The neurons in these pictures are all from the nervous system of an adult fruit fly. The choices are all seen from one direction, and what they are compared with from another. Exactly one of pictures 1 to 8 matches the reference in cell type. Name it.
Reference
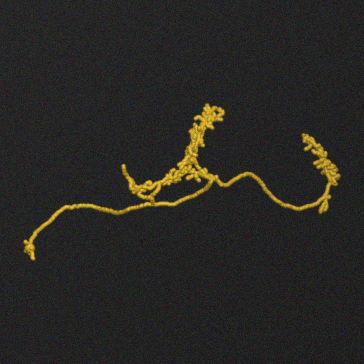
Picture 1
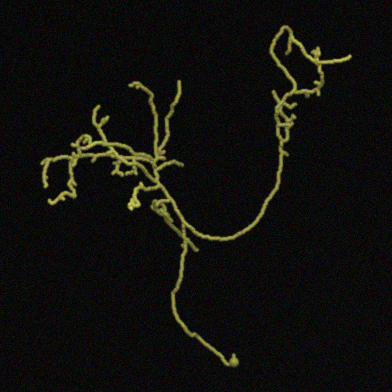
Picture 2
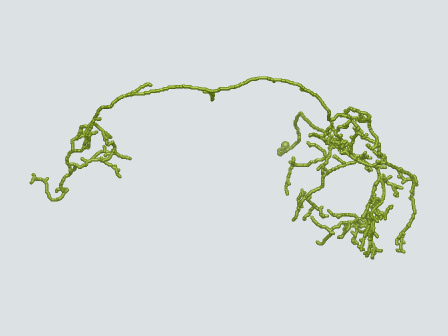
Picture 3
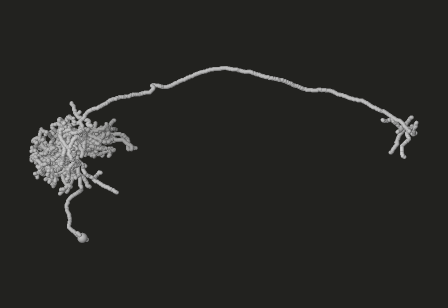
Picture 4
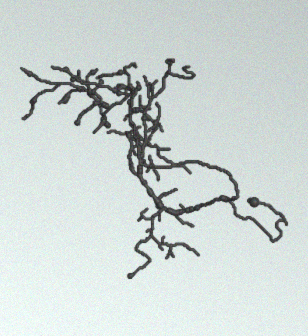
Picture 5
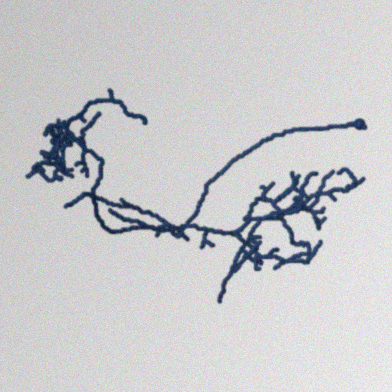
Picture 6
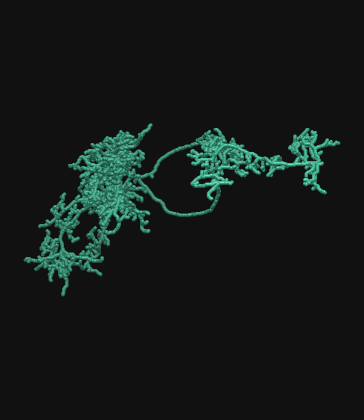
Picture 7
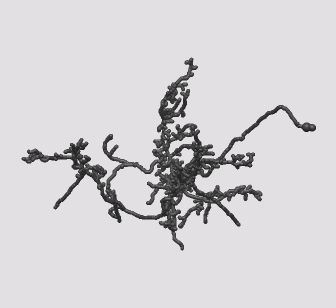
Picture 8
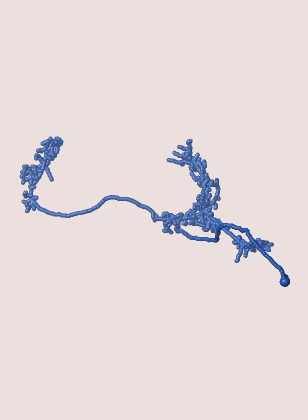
Picture 8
